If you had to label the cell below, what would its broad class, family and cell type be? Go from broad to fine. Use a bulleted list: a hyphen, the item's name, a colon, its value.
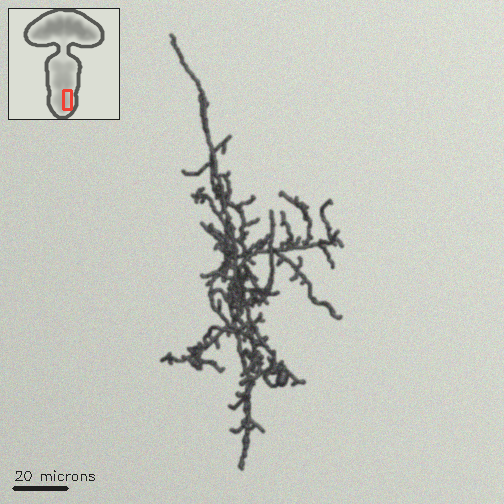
- broad class: nerve-cord intrinsic neuron
- family: hemilineage 19A
- cell type: IN19A104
